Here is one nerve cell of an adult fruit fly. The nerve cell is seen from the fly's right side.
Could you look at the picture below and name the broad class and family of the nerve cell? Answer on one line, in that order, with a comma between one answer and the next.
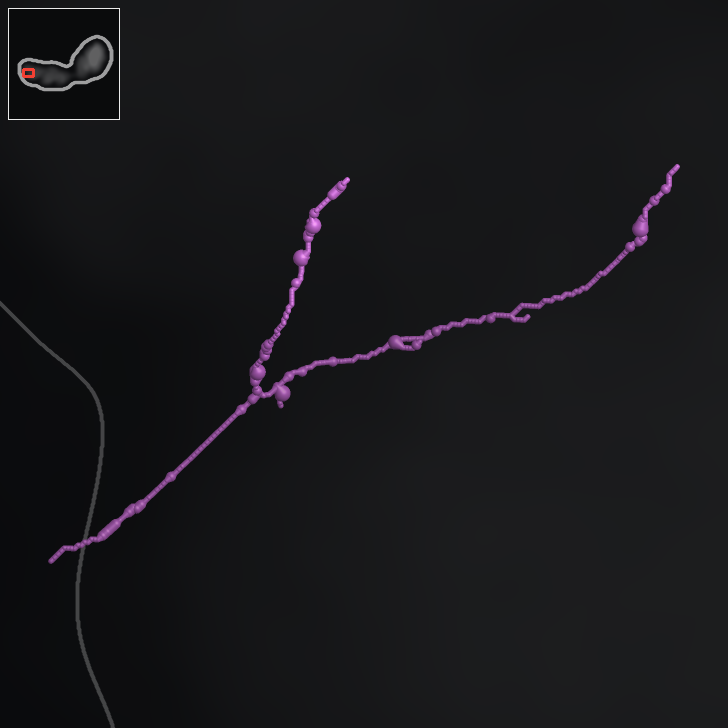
sensory neuron entering the nerve cord, class mechanosensory tactile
